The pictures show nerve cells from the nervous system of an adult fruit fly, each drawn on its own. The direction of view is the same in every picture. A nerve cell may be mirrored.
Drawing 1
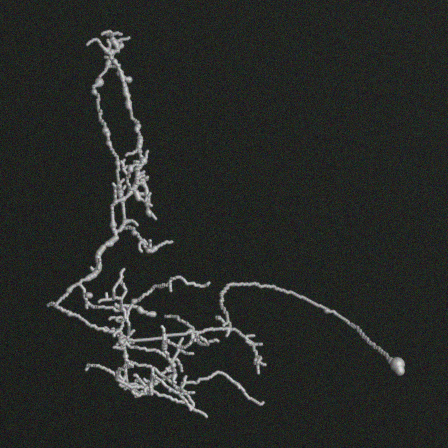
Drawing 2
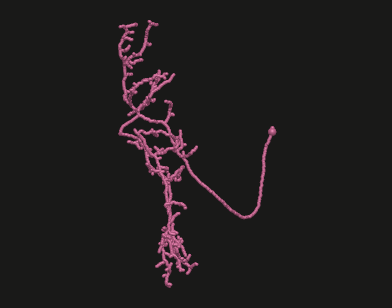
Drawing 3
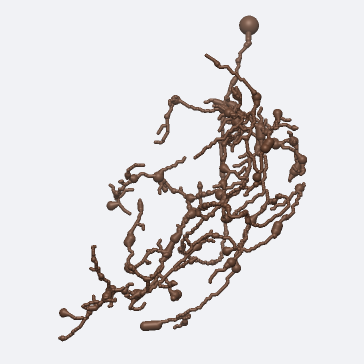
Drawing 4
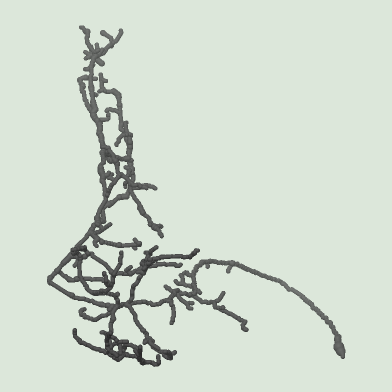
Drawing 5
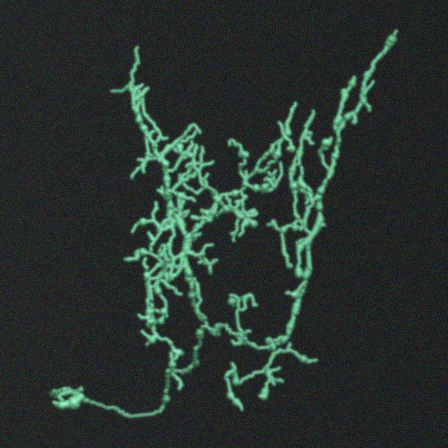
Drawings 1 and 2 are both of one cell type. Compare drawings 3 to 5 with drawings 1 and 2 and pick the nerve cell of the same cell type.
Drawing 4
